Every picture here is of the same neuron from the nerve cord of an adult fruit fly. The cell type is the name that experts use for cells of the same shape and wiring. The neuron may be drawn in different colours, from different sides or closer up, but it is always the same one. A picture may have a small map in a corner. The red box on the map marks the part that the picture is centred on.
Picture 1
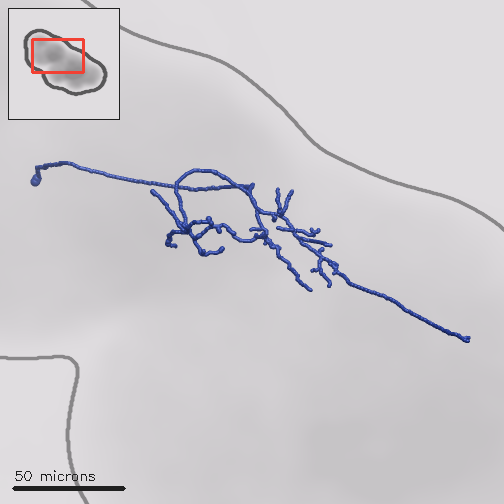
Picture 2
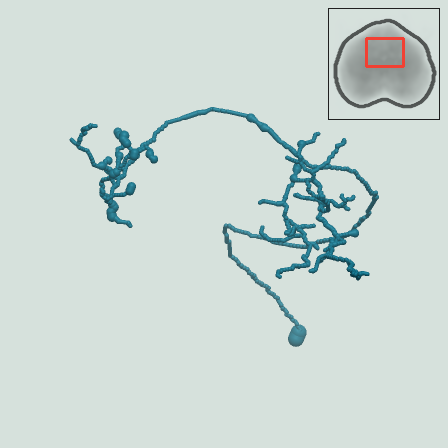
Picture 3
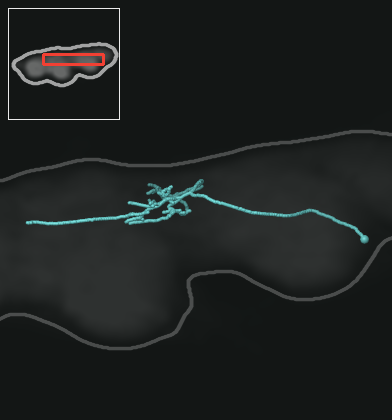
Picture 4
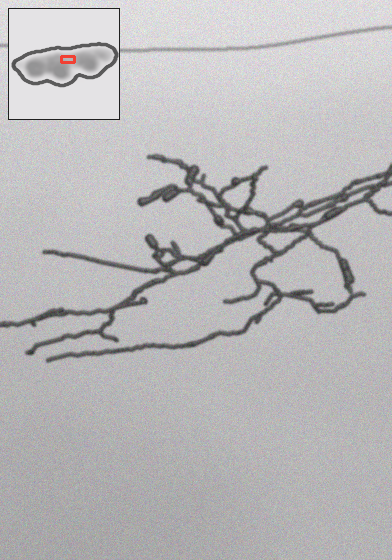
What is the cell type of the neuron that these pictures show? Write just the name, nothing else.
IN06A138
